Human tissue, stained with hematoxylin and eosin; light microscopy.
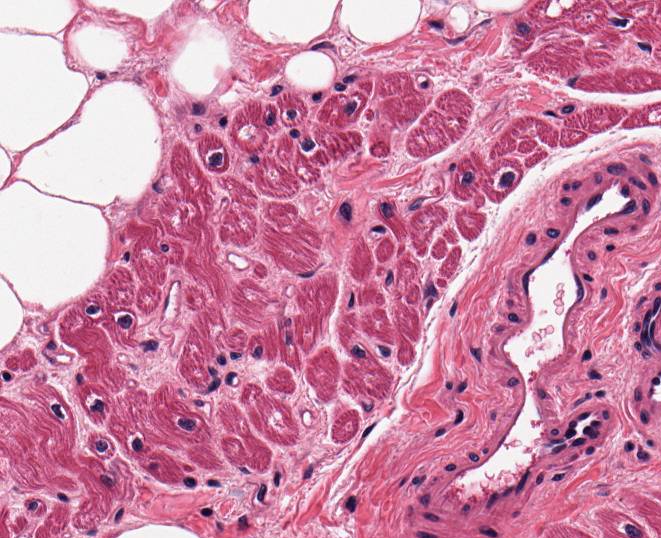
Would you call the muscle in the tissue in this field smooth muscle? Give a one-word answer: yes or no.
No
